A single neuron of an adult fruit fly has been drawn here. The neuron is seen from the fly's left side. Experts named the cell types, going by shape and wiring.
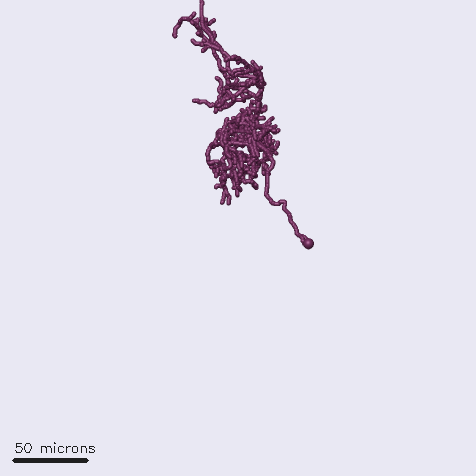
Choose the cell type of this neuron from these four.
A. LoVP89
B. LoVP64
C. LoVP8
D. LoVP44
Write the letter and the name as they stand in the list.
D. LoVP44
